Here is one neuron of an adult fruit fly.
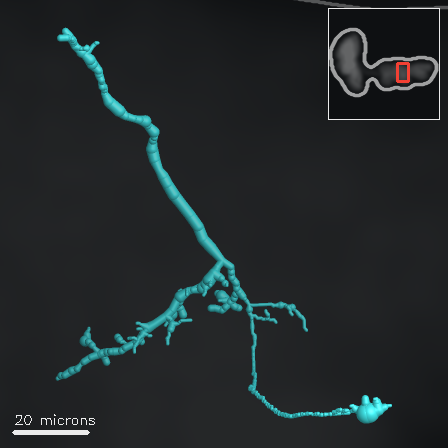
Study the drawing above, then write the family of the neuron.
hemilineage 06A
